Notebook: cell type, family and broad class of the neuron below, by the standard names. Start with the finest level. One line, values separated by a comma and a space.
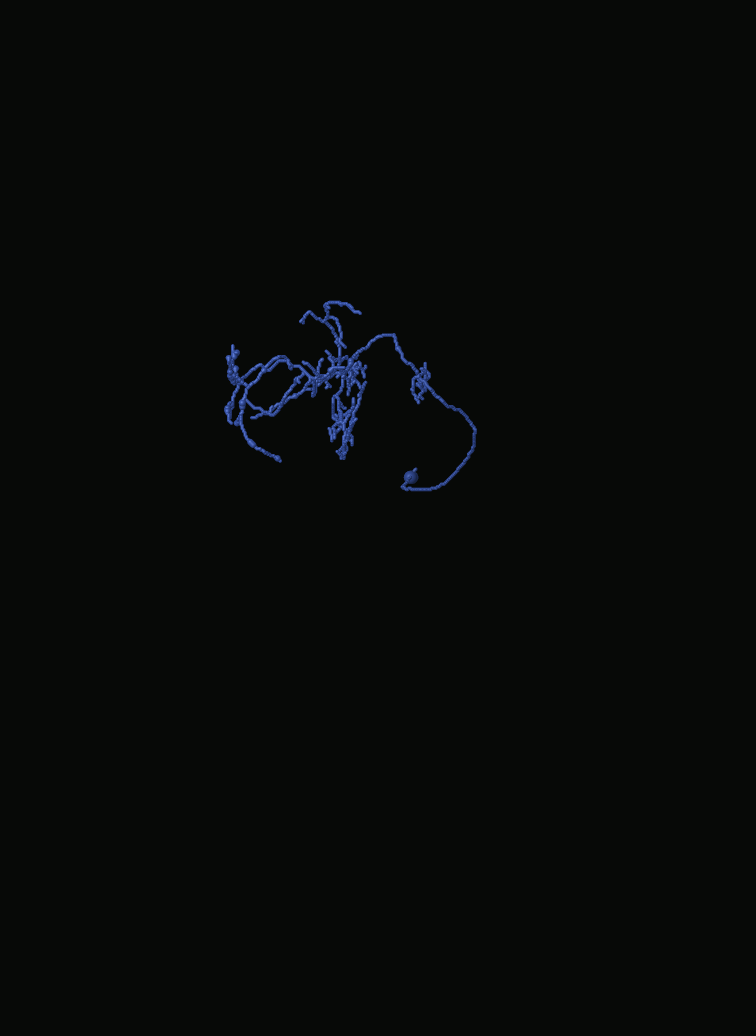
IN06A093, hemilineage 06A, nerve-cord intrinsic neuron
